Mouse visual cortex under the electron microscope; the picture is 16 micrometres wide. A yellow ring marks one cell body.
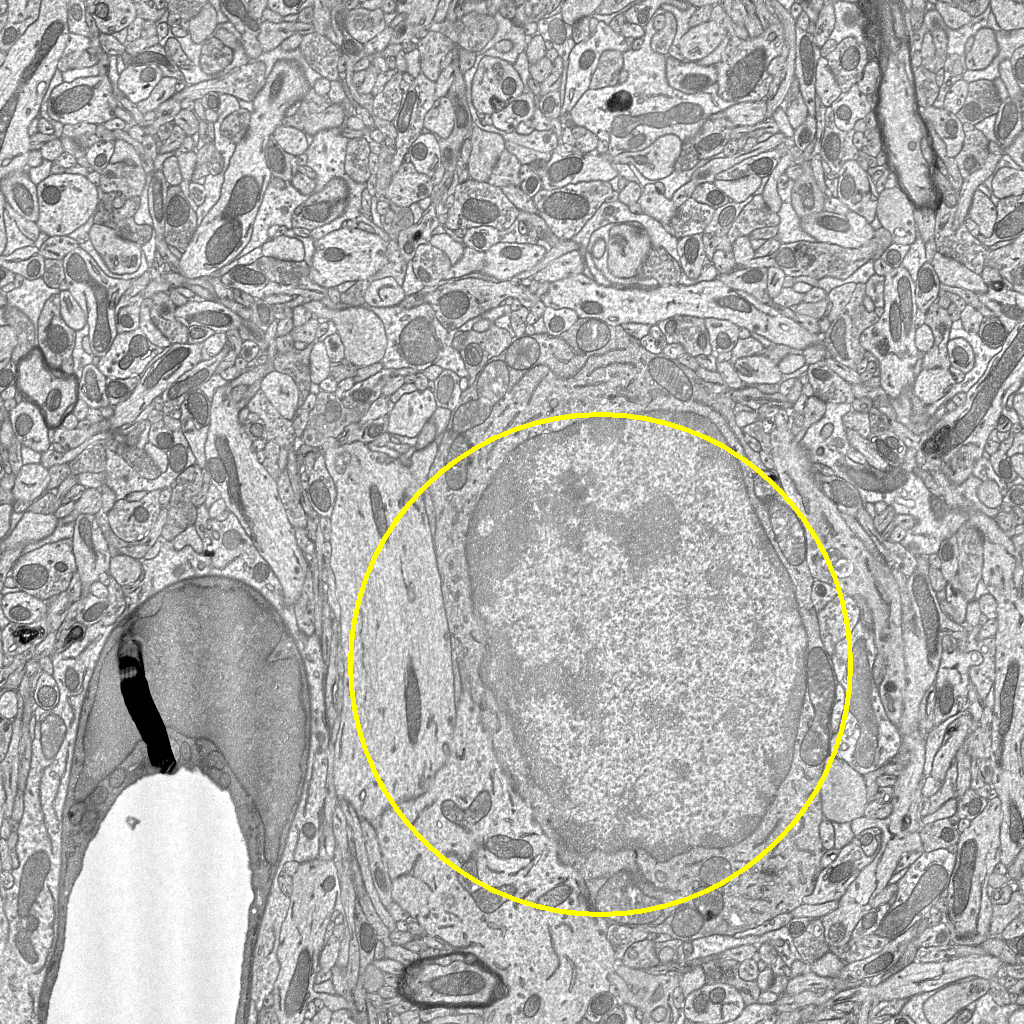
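Oligodendrocyte in mouse visual cortex (the marked cell). A large oval nucleus fills most of the ring, its long axis running roughly top to bottom. Darker irregular chromatin clumps are scattered through paler granular nucleoplasm, and a thin darker band lines much of the inner face of the envelope. No distinct nucleolus appears in this section.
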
